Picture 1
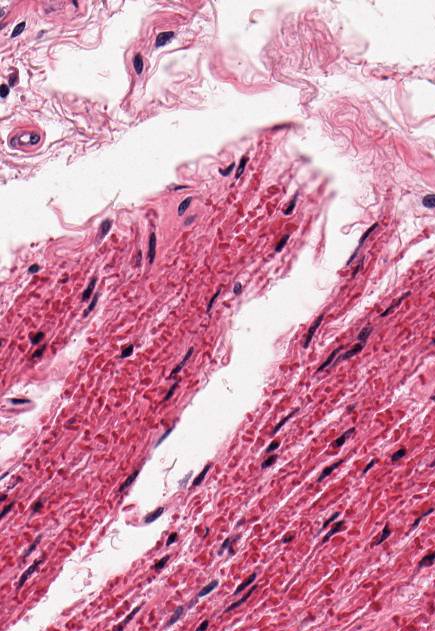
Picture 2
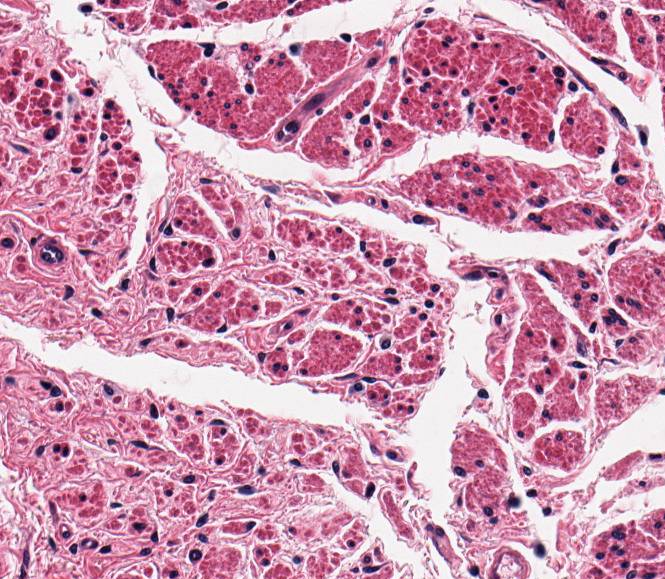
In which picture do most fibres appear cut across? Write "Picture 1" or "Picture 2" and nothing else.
Picture 2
